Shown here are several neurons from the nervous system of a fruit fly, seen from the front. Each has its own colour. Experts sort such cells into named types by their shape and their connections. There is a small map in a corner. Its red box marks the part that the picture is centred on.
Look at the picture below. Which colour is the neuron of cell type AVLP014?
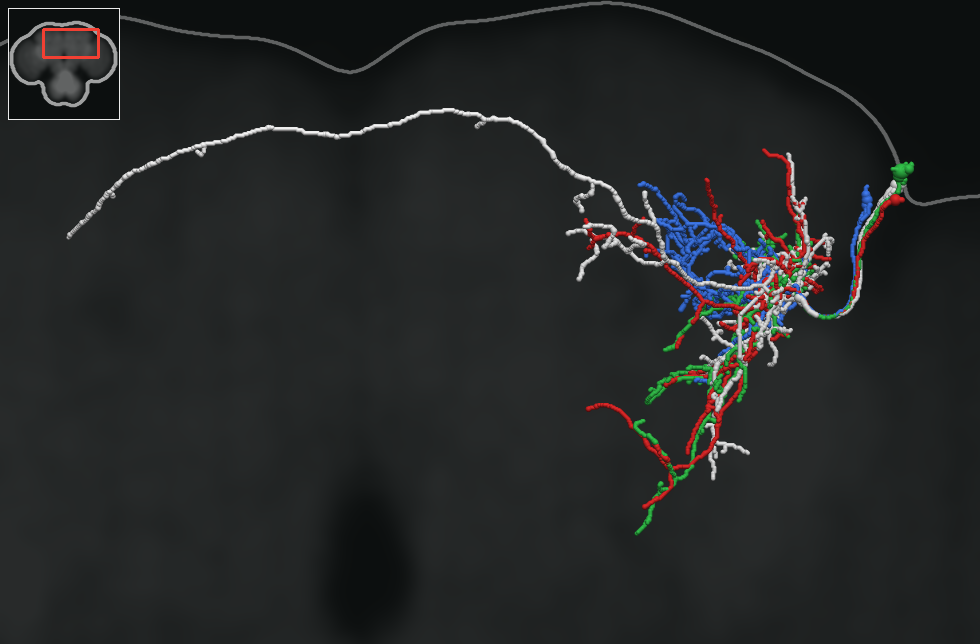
blue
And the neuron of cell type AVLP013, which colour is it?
green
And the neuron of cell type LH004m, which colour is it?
white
